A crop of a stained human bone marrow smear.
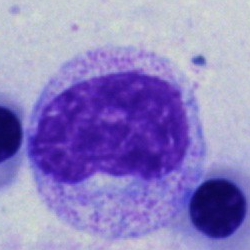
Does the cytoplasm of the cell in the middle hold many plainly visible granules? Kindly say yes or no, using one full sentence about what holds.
Yes, the cytoplasm of the cell is rich in visible granules.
